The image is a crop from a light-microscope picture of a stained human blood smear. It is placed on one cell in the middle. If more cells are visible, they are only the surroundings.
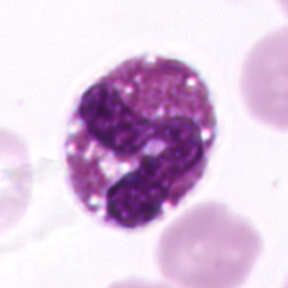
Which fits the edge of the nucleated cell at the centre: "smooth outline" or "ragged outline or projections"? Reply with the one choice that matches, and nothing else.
Smooth outline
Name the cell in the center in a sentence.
The crop's centre is taken up by an eosinophil.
